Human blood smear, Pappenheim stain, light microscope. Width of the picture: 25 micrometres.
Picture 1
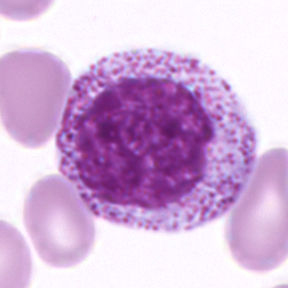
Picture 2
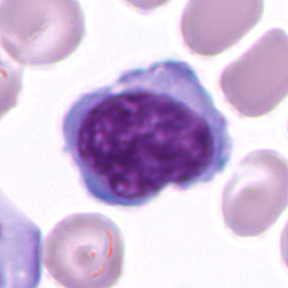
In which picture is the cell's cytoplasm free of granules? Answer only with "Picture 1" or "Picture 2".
Picture 2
